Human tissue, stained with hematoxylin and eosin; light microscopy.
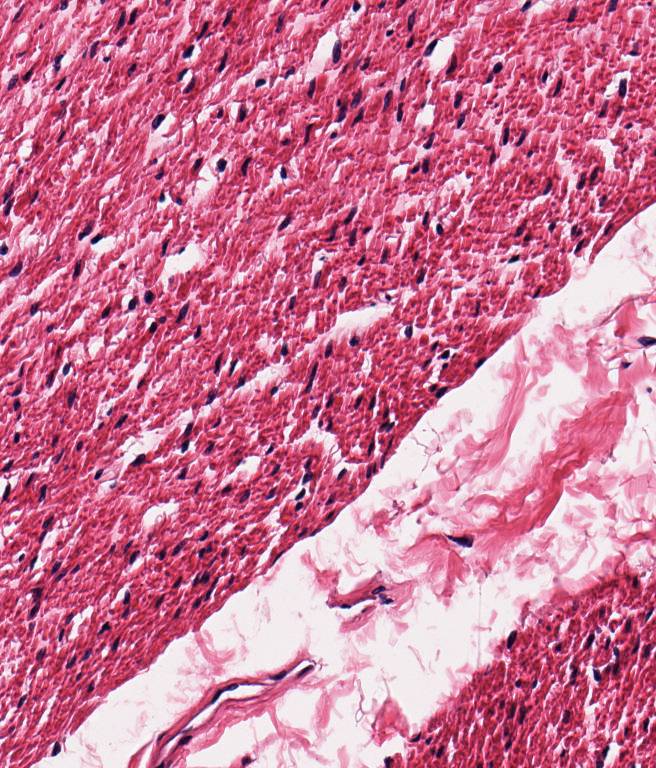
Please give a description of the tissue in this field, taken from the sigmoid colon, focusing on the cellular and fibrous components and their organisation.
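A pale loose band running diagonally from lower left to upper right separates a large muscle mass at upper left from a small one at lower right. In the upper-left mass, densely packed fibres stain deep pink. Dark elongated nuclei lie singly among the fibres. The band holds loose, wavy pink collagen strands with very few nuclei.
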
